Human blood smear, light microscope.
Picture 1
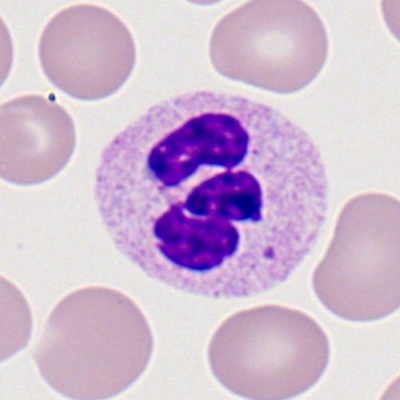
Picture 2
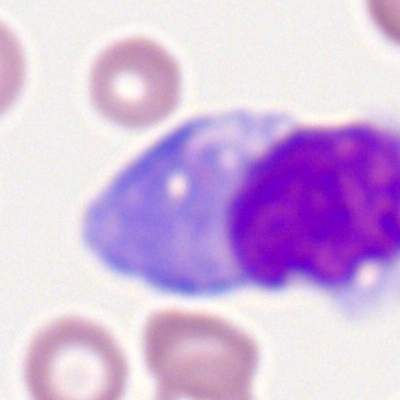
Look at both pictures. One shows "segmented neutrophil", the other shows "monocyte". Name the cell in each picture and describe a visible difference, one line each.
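Picture 1 shows a segmented neutrophil: Fine, small lilac granules are spread evenly through the cytoplasm.
Picture 2 shows a monocyte: No distinct granules are seen in the cytoplasm.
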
